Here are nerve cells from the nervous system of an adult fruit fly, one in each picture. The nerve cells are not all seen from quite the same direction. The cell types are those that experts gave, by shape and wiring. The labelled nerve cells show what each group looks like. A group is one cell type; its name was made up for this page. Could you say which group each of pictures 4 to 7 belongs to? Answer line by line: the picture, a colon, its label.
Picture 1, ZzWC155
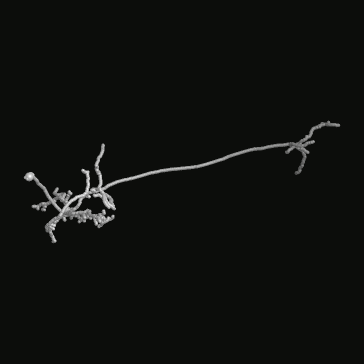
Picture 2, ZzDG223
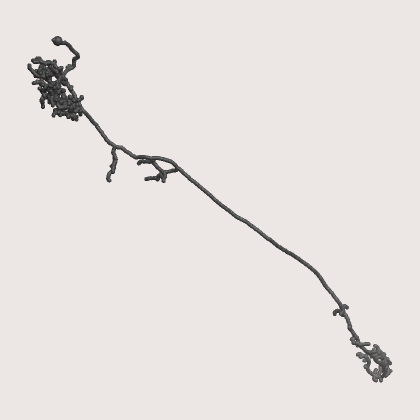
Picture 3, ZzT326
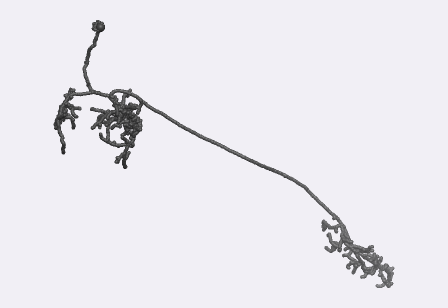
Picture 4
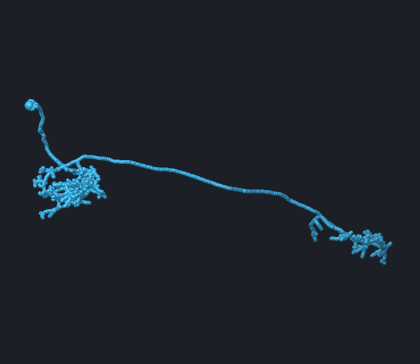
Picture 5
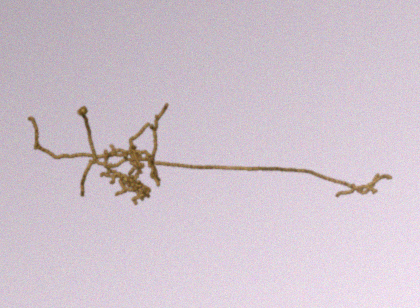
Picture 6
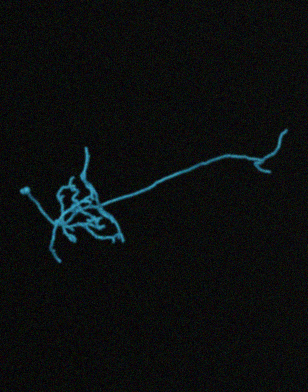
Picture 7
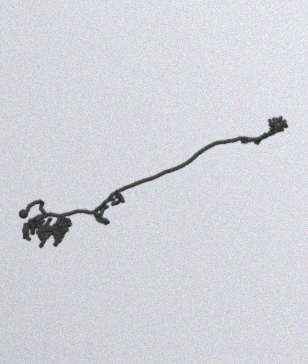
4: ZzDG223
5: ZzWC155
6: ZzWC155
7: ZzT326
